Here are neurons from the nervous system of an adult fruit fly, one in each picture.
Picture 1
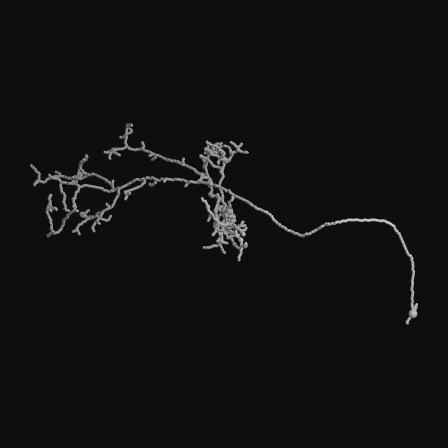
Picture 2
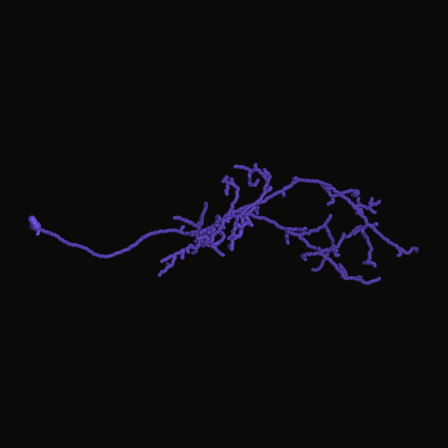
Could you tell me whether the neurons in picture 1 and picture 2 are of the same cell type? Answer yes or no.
yes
